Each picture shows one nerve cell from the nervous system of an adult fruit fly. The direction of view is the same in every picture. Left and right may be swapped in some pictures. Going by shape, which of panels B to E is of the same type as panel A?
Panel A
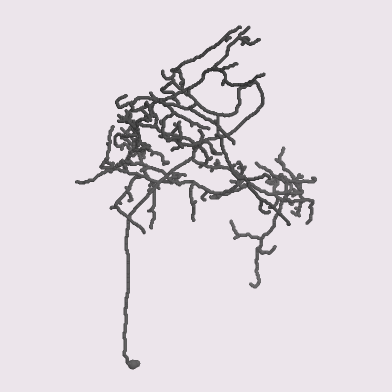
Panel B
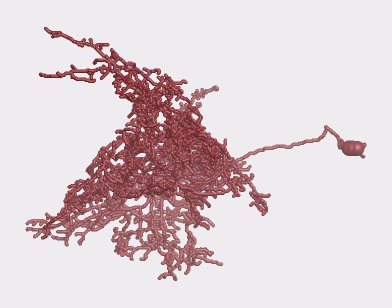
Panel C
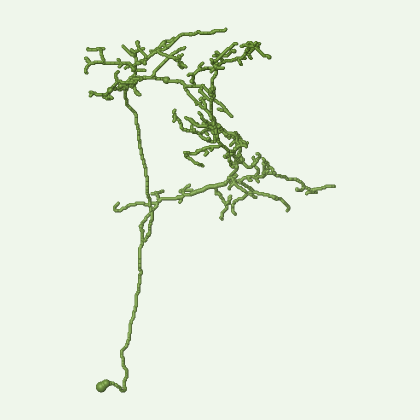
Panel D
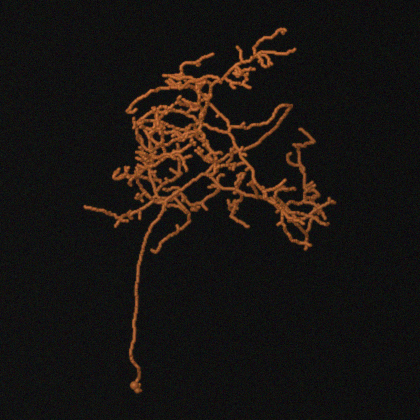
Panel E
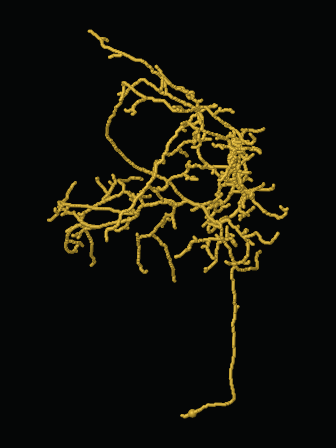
Panel E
